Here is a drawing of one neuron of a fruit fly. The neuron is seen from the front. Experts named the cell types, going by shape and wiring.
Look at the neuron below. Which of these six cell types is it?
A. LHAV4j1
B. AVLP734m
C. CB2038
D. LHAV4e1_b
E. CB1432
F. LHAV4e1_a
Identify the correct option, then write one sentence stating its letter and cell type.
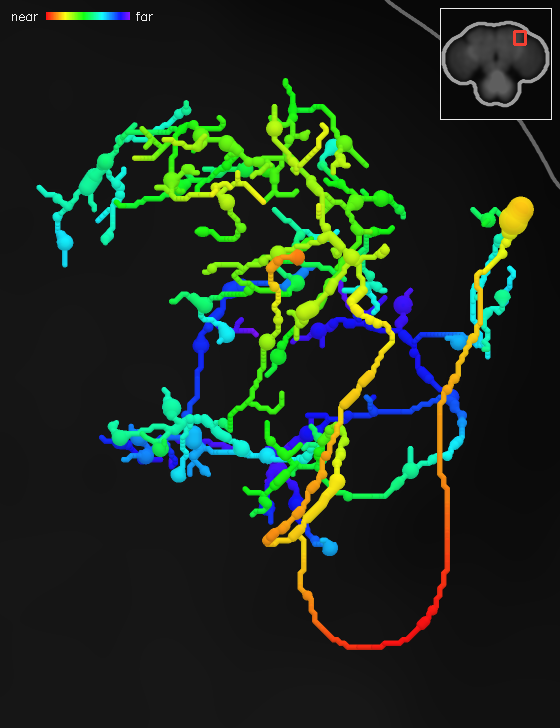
It is as CB2038, option C, that the neuron is typed.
